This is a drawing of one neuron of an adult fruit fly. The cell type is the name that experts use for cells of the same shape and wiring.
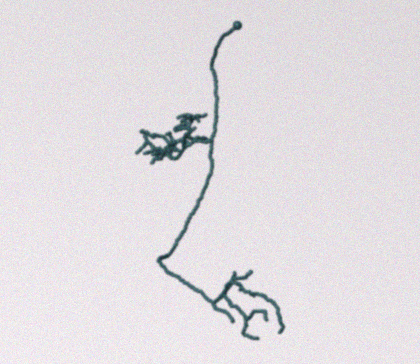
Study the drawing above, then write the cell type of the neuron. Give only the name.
SMP578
